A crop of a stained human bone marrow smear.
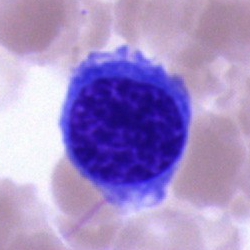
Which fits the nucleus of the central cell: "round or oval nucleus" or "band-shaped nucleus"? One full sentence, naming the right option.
There is a compact round or oval nucleus in this cell.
